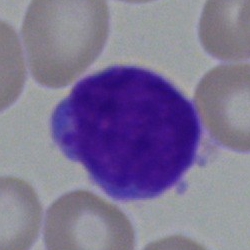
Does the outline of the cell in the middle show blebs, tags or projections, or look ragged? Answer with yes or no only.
Yes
